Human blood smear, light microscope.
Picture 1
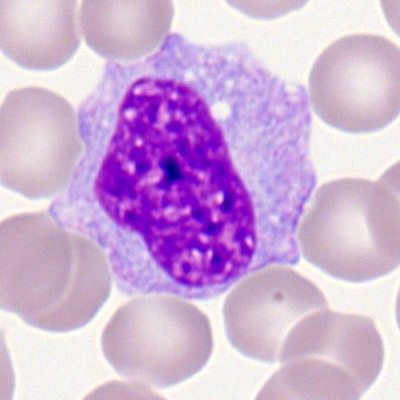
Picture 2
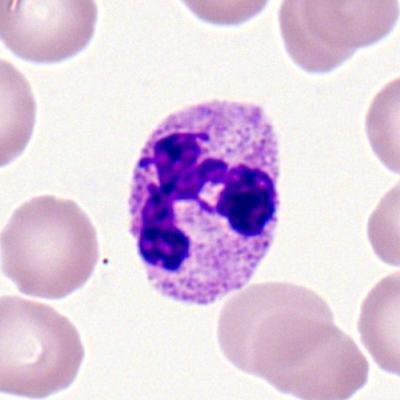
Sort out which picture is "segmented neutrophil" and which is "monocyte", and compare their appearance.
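Picture 1 is the monocyte and picture 2 is the segmented neutrophil. In the monocyte the chromatin is coarse and clumped, with many small pale gaps between darker purple patches; in the segmented neutrophil it is coarsely clumped, and the nucleus is divided into three lobes. The monocyte's cytoplasm is pale greyish lilac and holds only fine, faint, dust-like pinkish granules, while the neutrophil's is pale pinkish-lilac and filled with fine granules. In the monocyte, one small clear round vacuole lies in the cytoplasm just above the nucleus.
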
